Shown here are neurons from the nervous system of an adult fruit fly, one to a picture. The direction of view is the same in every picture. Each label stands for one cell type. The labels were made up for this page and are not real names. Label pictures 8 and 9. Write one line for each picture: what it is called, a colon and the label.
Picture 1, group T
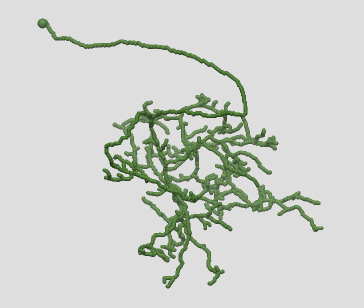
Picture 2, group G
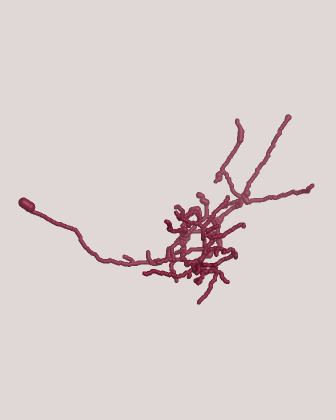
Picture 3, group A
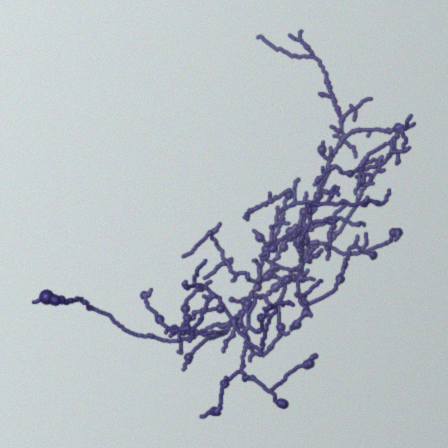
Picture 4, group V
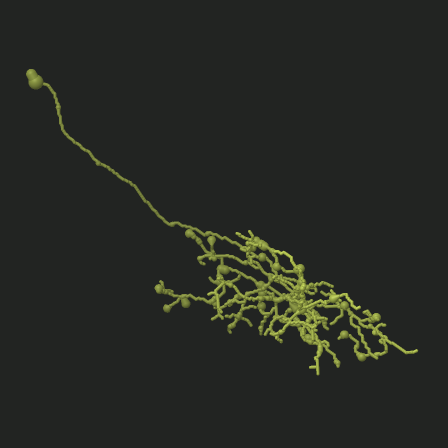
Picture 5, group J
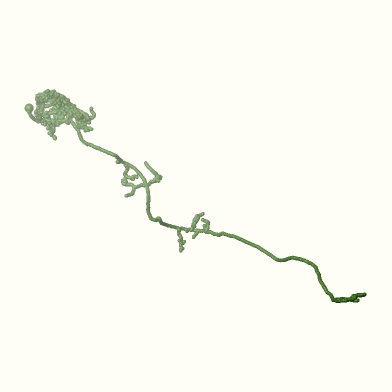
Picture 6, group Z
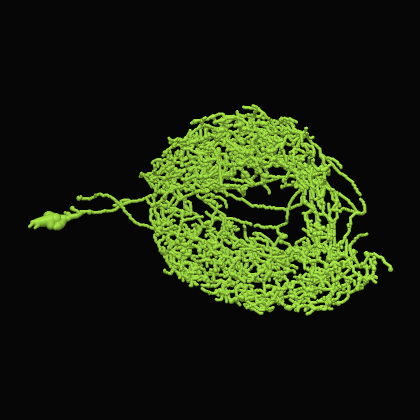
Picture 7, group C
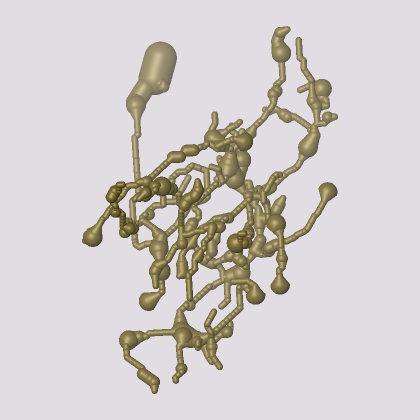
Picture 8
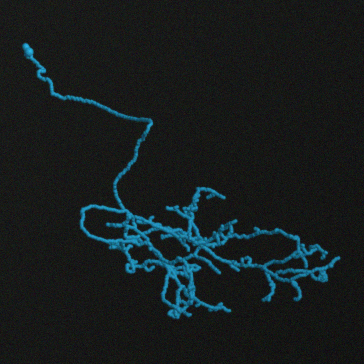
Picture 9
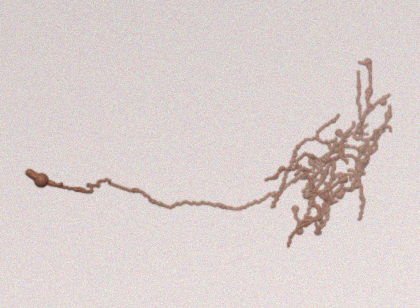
8: group T
9: group C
